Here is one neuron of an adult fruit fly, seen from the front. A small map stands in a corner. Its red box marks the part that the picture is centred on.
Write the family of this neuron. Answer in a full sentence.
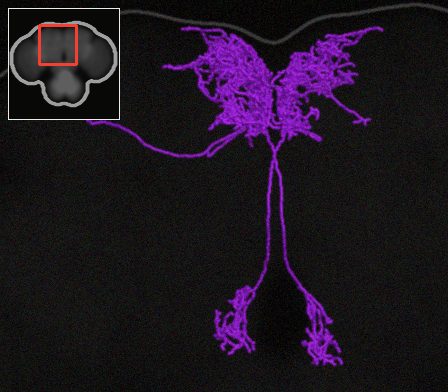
The family is PAL.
